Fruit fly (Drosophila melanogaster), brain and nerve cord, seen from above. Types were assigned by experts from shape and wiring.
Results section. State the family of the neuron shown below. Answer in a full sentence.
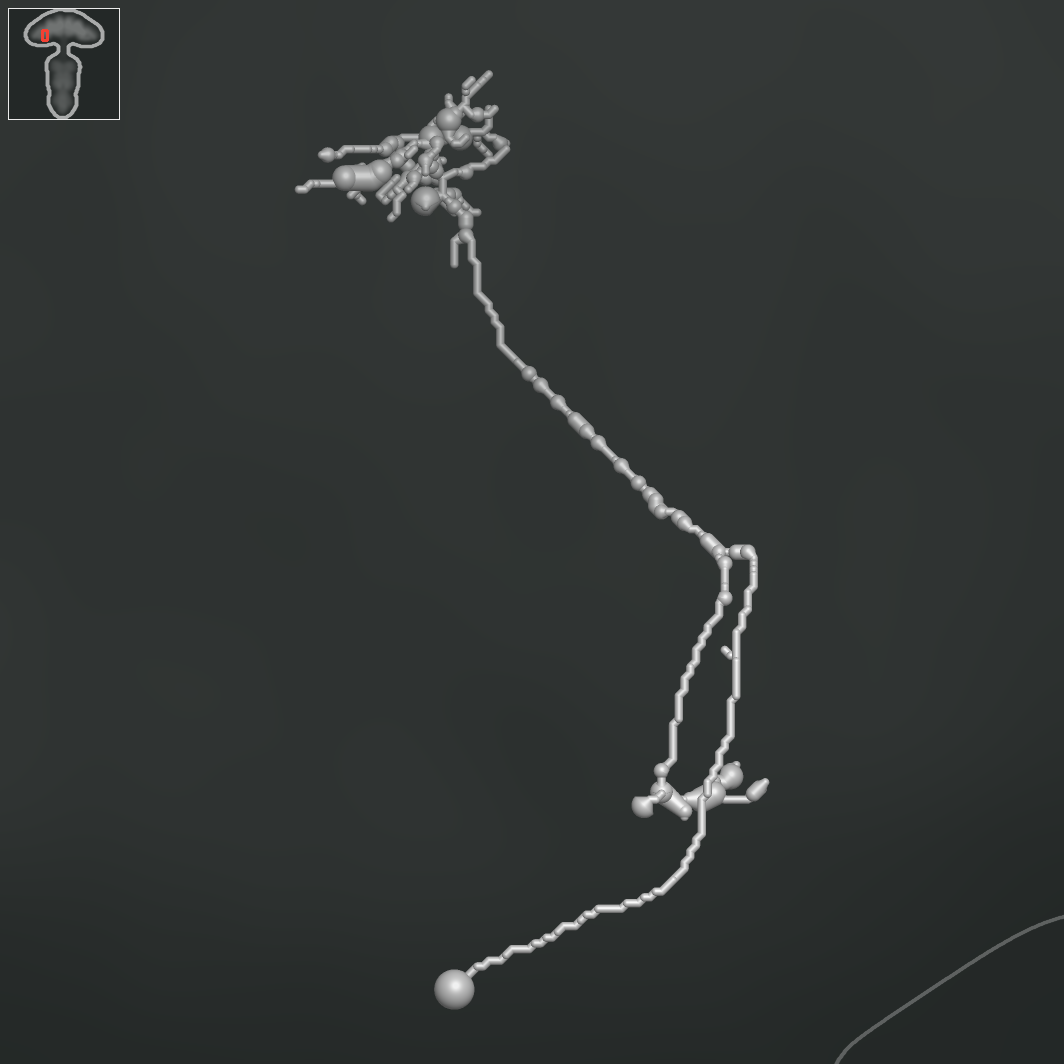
The family is T.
